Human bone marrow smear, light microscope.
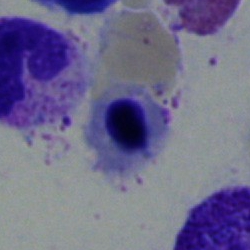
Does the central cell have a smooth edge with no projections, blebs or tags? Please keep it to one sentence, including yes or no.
No, by its outline the cell is rough, not smooth and even.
